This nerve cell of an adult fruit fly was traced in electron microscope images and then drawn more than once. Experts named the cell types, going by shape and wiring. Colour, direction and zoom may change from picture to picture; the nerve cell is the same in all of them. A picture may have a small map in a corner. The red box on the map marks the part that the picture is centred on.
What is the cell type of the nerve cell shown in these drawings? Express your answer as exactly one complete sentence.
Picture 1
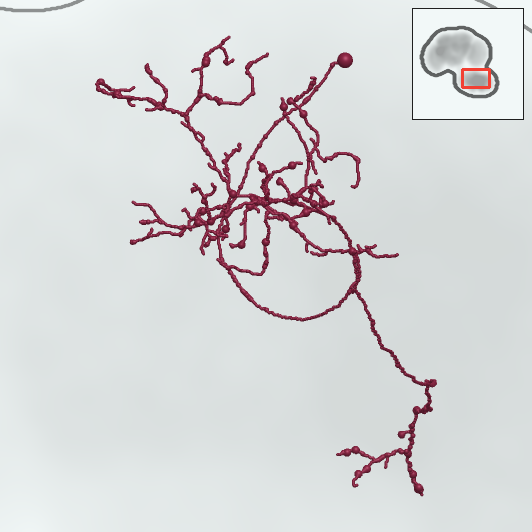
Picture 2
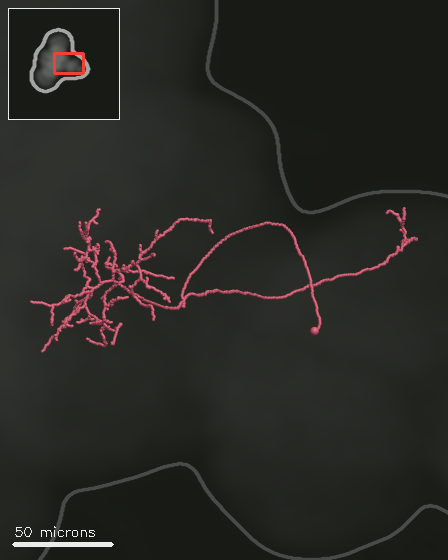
To this nerve cell applies the cell type name IN11A043.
